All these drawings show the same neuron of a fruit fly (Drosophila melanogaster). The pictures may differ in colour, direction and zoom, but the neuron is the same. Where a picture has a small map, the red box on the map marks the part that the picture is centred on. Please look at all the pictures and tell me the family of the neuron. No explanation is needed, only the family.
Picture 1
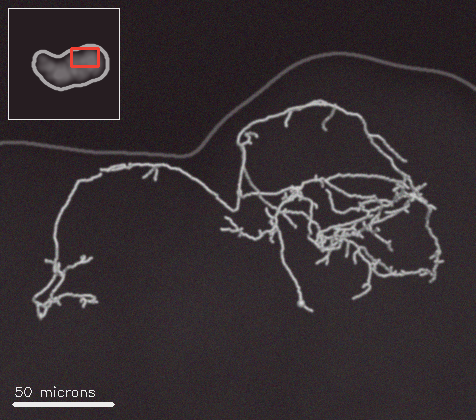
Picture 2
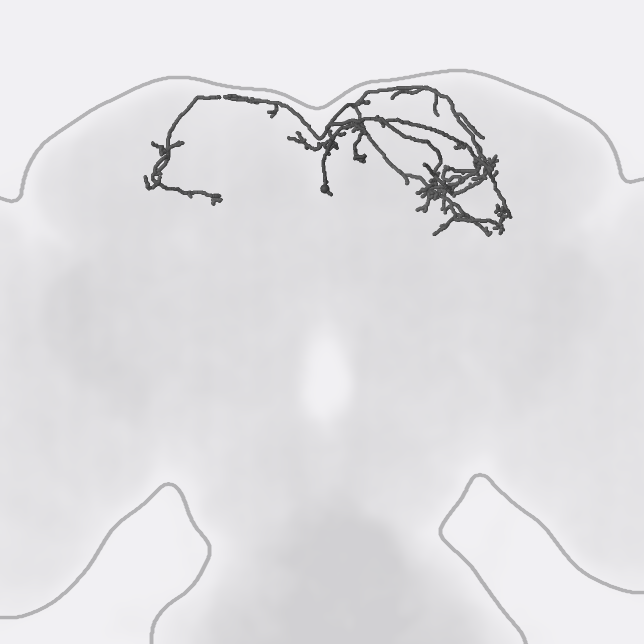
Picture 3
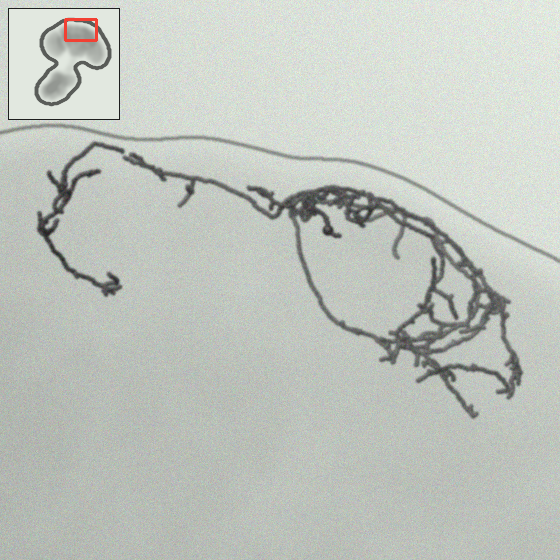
hemilineage SMPad1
